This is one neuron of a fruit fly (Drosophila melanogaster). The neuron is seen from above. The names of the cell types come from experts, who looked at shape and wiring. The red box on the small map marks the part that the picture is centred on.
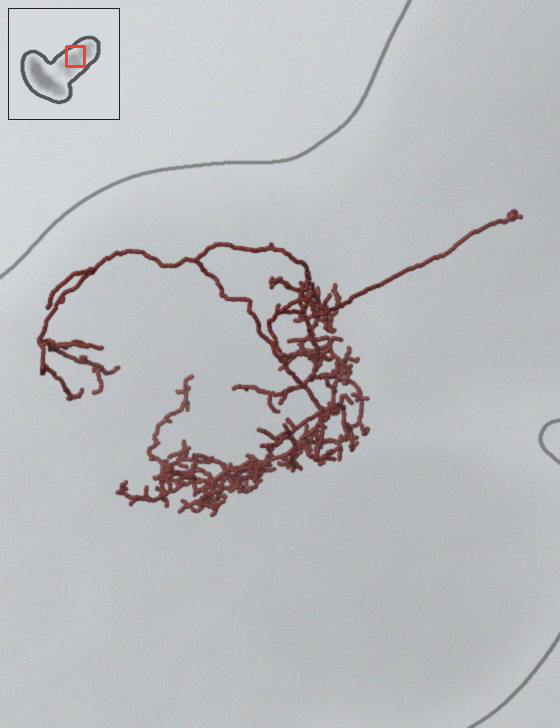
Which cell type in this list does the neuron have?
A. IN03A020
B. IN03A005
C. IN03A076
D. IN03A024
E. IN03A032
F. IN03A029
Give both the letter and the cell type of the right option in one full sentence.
Option C holds the cell type of the neuron, IN03A076.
